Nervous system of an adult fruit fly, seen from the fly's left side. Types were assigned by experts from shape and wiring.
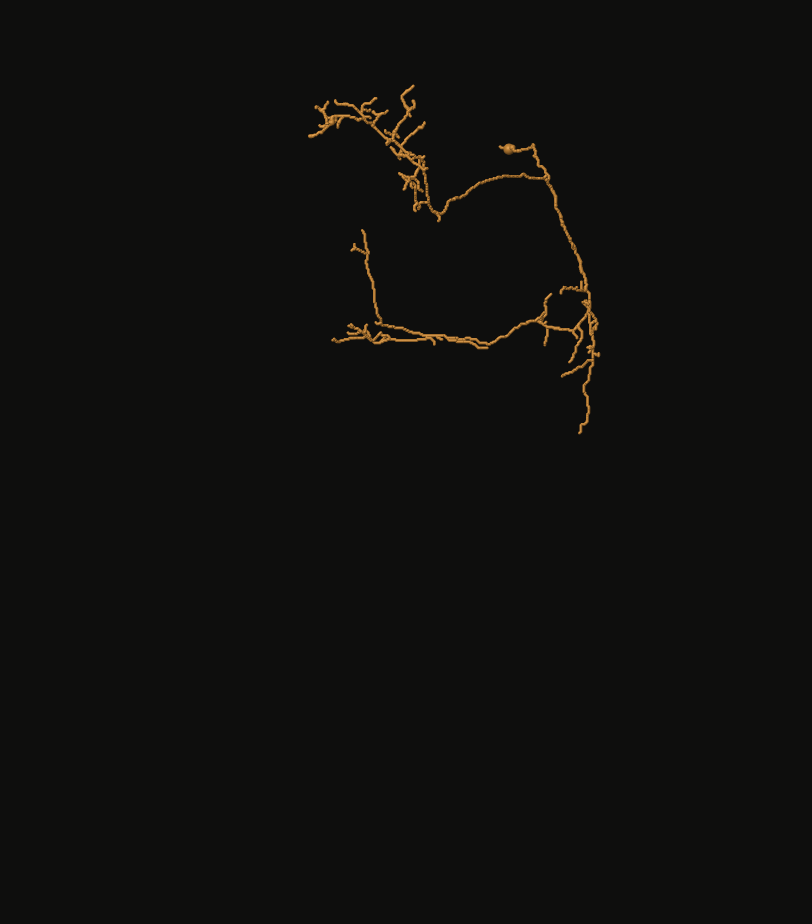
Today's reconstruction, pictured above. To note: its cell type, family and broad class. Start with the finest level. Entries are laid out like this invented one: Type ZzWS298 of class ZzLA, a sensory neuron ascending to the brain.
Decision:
Type SMP216 of hemilineage SLPpl1, a central-brain intrinsic neuron.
